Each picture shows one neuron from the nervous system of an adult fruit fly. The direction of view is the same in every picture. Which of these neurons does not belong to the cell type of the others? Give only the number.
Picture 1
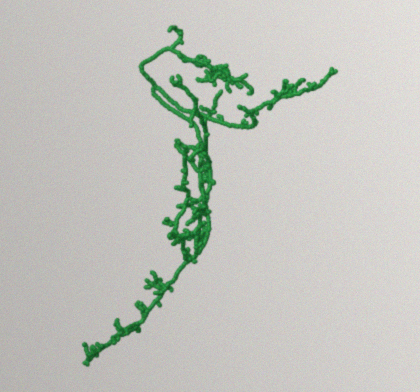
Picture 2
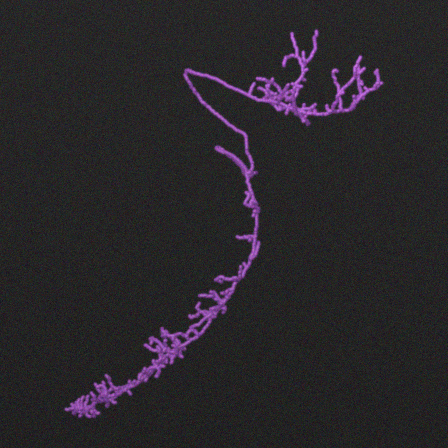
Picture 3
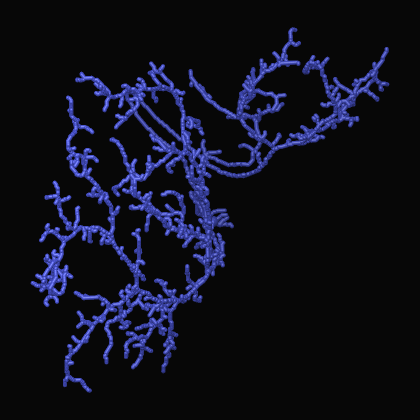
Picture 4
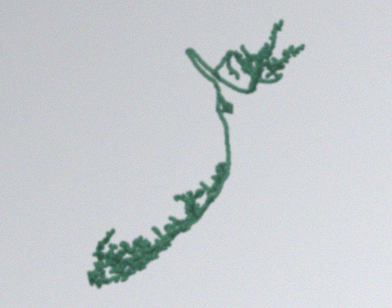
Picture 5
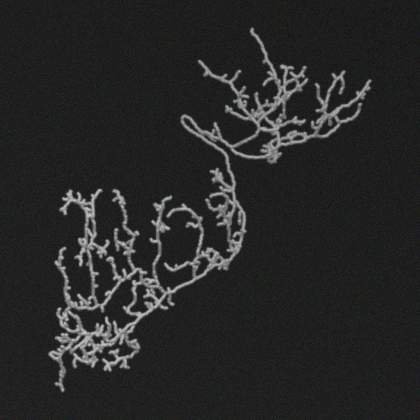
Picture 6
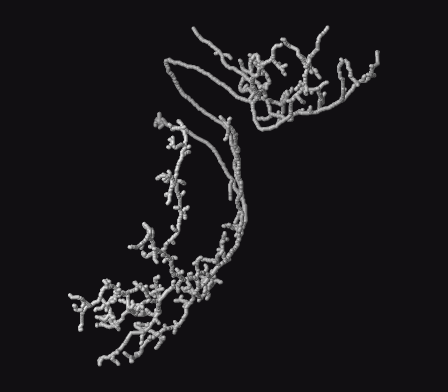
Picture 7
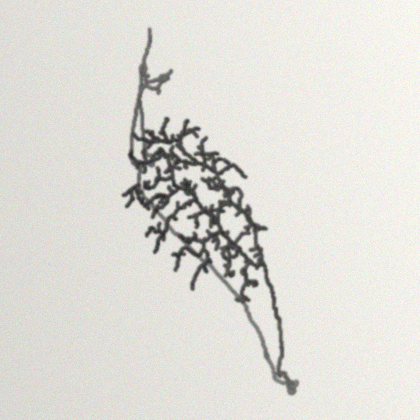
7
